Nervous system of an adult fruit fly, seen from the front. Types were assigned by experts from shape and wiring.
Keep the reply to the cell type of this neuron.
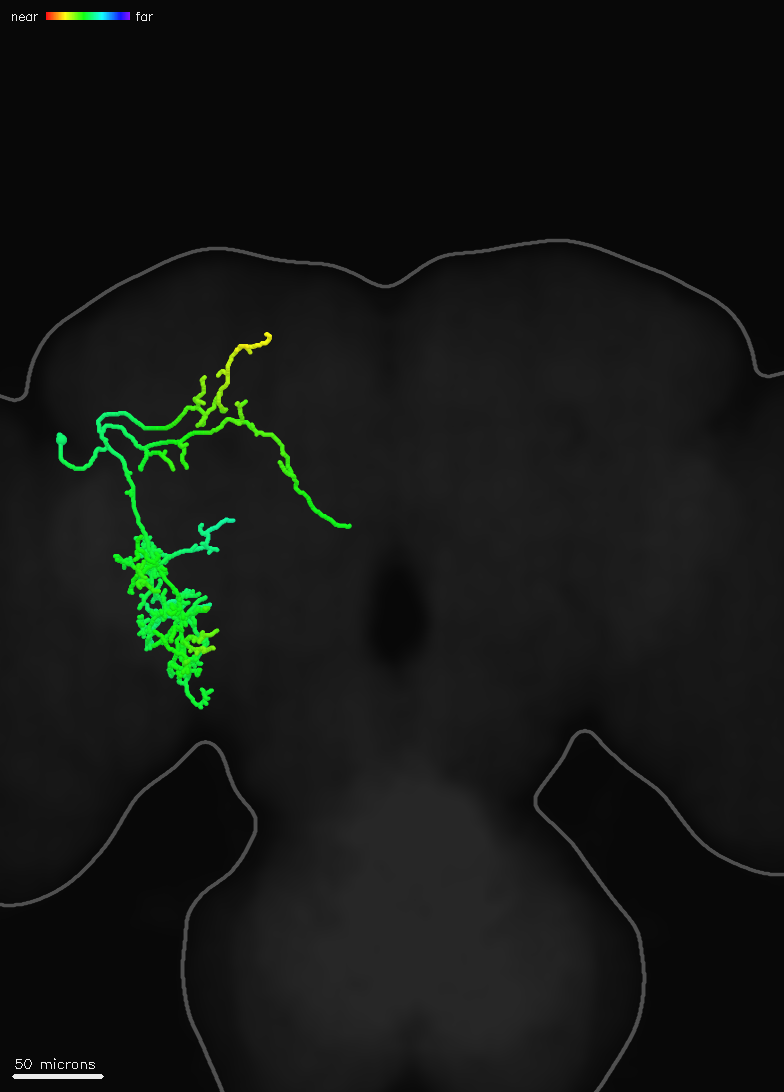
AVLP763m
